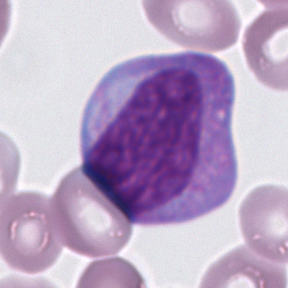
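Atypical promyelocyte: rounded cell, smooth edge, no surface projections. Nucleus off-centre, reaching the lower-left edge of the cell. Cytoplasm paler at the upper left of the nucleus than elsewhere. No coarse granules visible in the cytoplasm.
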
